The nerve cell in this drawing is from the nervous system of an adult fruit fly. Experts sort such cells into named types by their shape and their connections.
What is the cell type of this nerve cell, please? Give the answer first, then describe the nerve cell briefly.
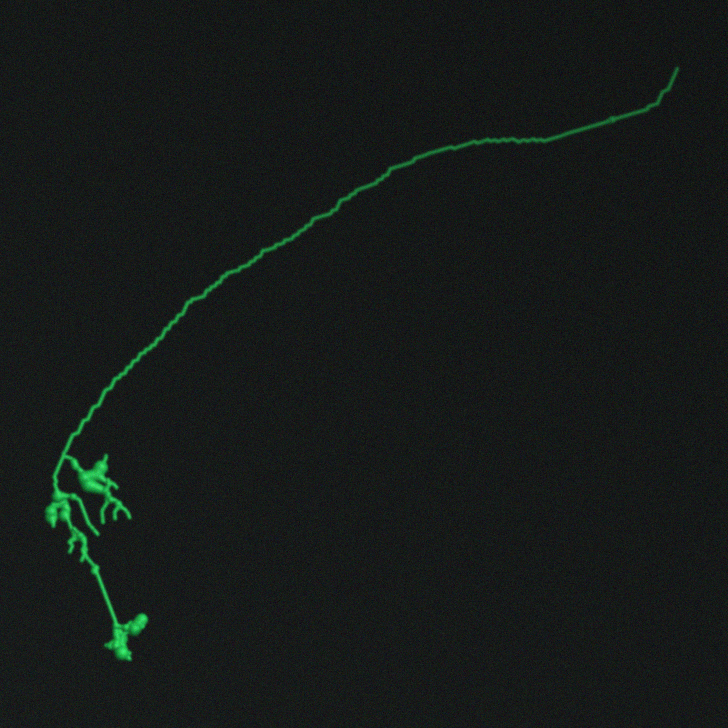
It is of cell type L5. This is an optic-lobe intrinsic neuron. No cell body is drawn. As drawn here it is about as wide as it is tall.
